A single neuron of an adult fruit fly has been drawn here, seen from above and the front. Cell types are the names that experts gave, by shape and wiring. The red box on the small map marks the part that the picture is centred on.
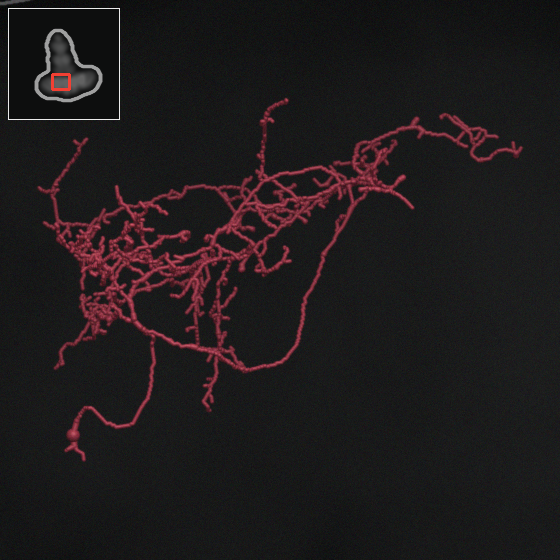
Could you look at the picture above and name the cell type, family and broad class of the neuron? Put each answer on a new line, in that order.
CL078_a
hemilineage SLPa&l1_anterior
central-brain intrinsic neuron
